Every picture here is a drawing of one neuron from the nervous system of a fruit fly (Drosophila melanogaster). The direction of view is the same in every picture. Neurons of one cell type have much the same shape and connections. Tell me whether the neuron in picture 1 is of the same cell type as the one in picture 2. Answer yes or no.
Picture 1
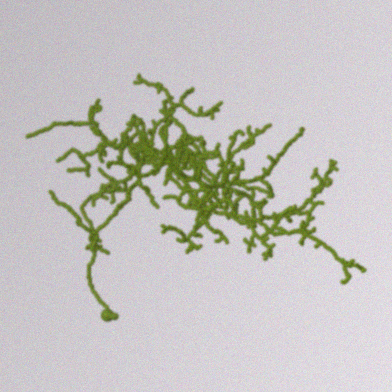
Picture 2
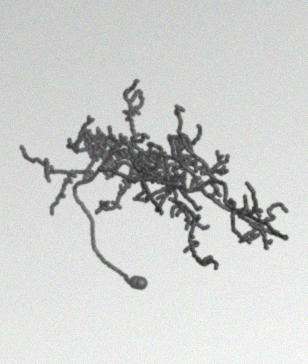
yes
